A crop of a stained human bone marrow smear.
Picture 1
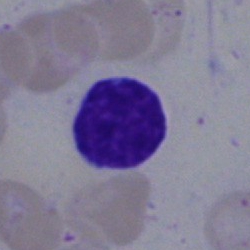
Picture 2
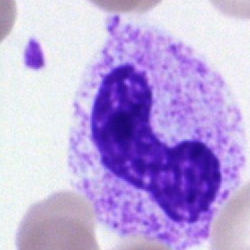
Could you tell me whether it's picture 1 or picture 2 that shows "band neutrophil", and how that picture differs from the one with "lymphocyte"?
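Going down the list, picture 1 is a lymphocyte and picture 2 is a band neutrophil. Outline: the lymphocyte is roughly round with a few slightly flattened sides, and the band neutrophil is roughly round to oval. Nucleus: in the band neutrophil it is a curved, kidney-like band running from upper left to lower right.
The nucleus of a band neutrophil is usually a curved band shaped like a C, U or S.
Cytoplasm: no distinct rim can be seen around the nucleus of the lymphocyte, whereas the band neutrophil has abundant pale lilac cytoplasm without vacuoles. Chromatin: it is dense and dark purple in both cells, with coarse clumps in the lymphocyte.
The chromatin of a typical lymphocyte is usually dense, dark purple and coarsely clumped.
Nucleoli: none is visible in either cell.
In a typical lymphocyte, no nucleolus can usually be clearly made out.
Surroundings: no granules are seen over the lymphocyte, and pale red cells lie above and below it without overlapping it.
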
